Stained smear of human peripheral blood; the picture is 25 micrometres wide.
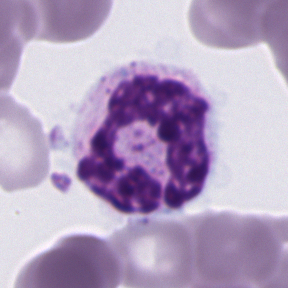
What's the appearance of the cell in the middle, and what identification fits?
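Its outline is roughly round. The cytoplasm contains fine, faint granules. No nucleoli are visible in the nucleus, and the pale centre of the nuclear ring holds a few small purple specks. This is a segmented neutrophil.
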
